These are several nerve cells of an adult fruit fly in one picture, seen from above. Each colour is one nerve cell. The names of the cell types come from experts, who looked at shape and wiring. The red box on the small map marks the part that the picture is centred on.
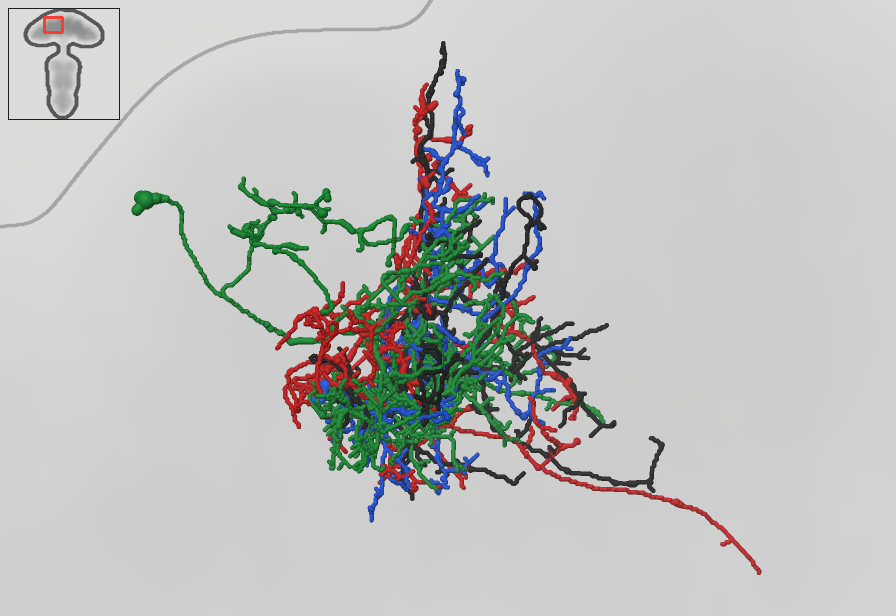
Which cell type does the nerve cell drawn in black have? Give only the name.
CB1538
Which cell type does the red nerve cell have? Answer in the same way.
CB3552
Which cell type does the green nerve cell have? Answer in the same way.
CB1557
